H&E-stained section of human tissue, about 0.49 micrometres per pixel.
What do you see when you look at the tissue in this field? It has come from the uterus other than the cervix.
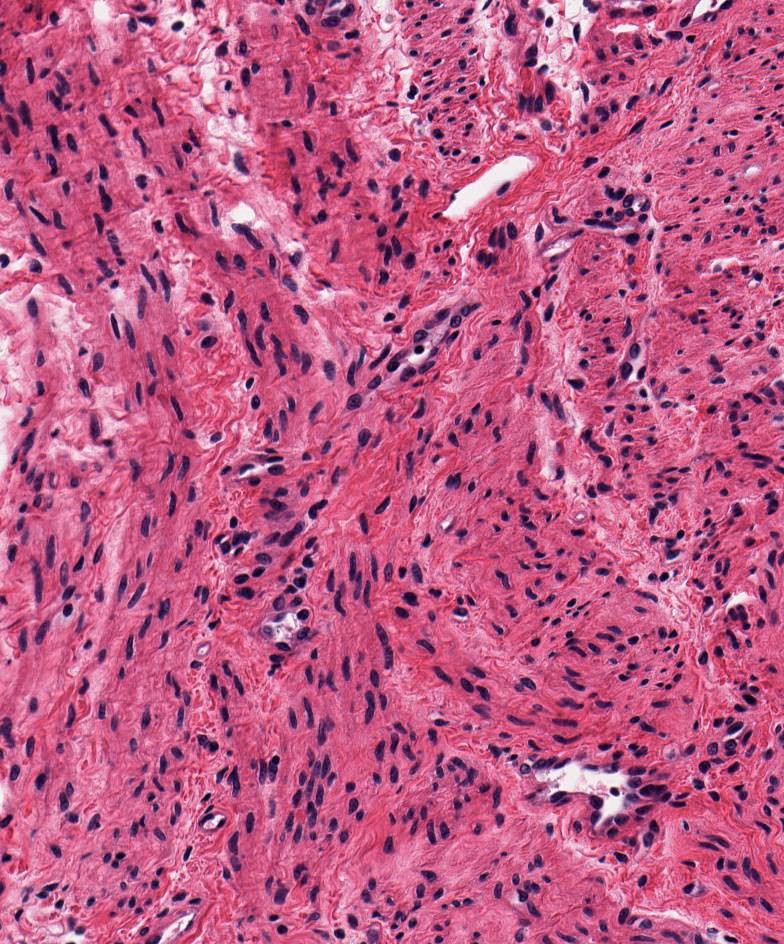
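Spindle cells take up the whole field here, grouped in bundles heading off in several different directions. Most of the nuclei are dark-staining and elongated. The cytoplasm is pink, and the cell borders are indistinct. Between the cells you'll see wavy pink fibres.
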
